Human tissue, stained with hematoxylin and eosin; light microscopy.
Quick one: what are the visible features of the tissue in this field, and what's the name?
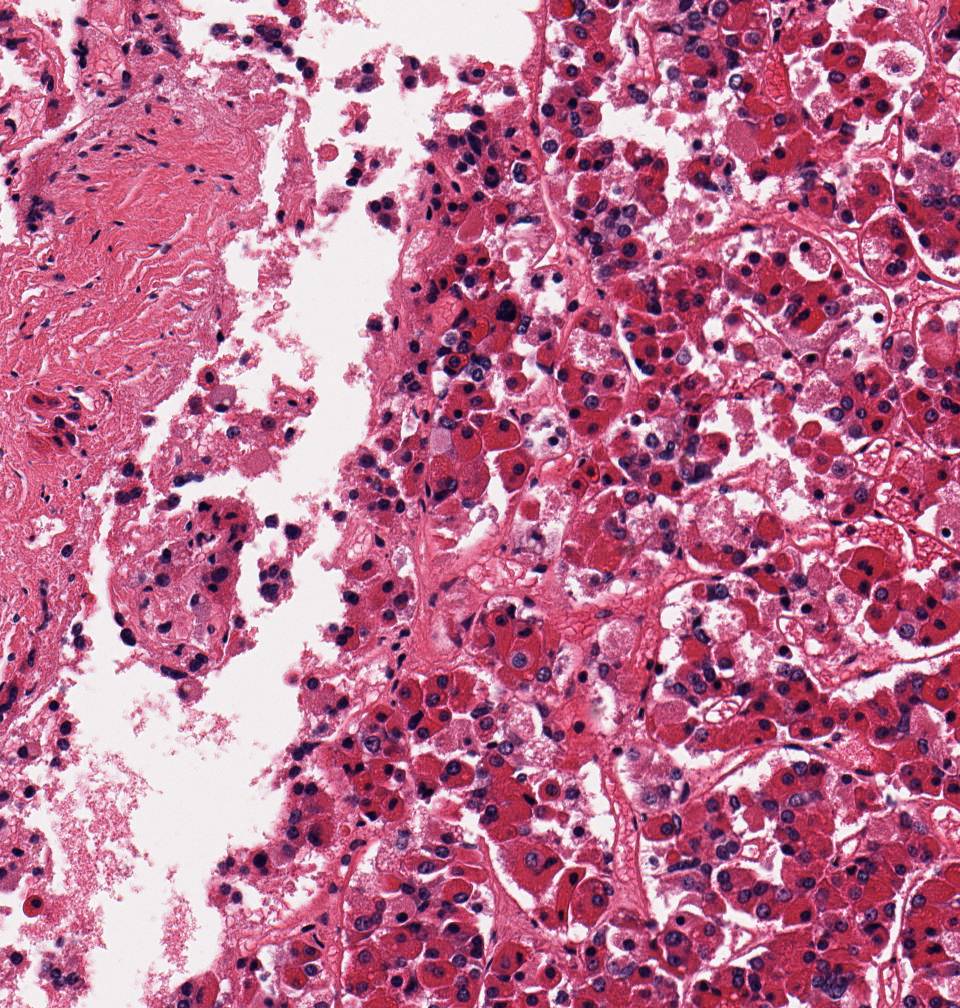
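So, closely packed epithelioid cells take up the right two-thirds of the field, and a band of fibrous tissue lies at the upper left. Most cells are polygonal, with plentiful deep red, eosinophilic cytoplasm and round nuclei that mostly sit centrally. Here and there among the red-staining cells are cells with pale, finely vacuolated cytoplasm. This is pituitary.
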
